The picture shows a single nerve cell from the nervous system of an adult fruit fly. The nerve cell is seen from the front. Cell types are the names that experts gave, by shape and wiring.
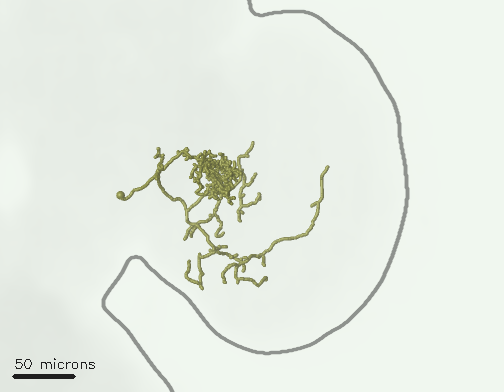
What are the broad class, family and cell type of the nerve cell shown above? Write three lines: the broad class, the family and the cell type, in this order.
optic-lobe intrinsic neuron
LOLP
LOLP1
